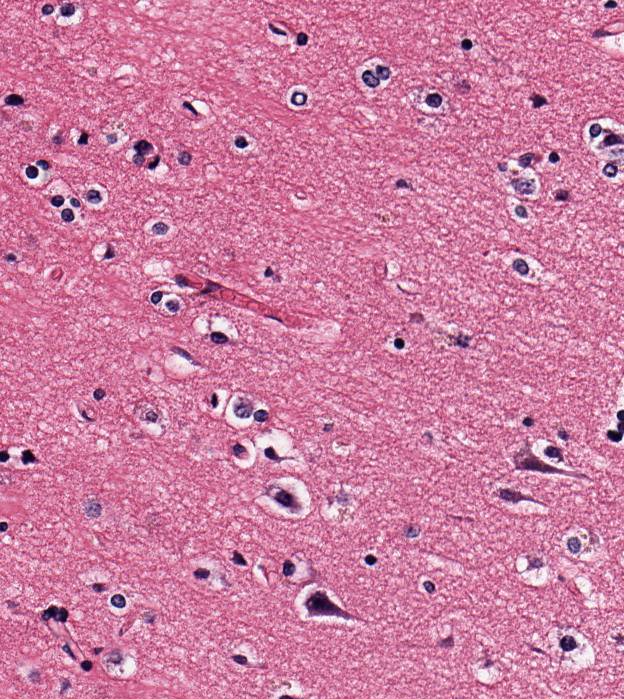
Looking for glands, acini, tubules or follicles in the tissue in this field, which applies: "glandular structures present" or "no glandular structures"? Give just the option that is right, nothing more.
No glandular structures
